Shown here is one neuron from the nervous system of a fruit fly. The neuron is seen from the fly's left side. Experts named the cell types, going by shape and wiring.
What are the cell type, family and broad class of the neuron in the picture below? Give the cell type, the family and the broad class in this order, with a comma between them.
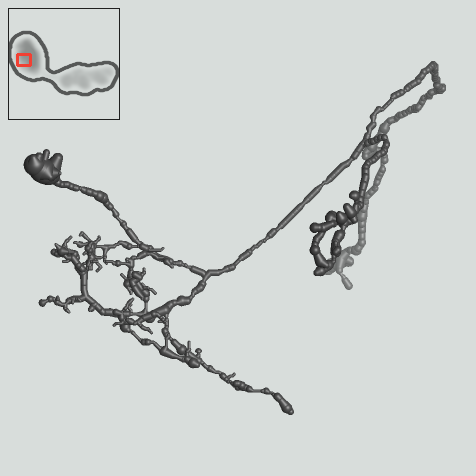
SAD057, hemilineage ALl1_ventral, central-brain intrinsic neuron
